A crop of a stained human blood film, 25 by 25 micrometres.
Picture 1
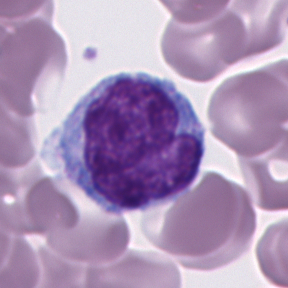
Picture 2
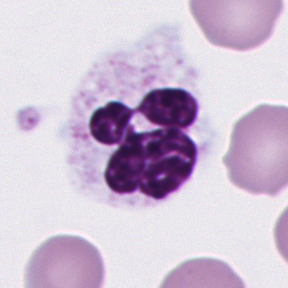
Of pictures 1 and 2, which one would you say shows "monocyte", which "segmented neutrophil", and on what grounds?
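Picture 1 is the monocyte; picture 2 is the segmented neutrophil. Start with the chromatin: in picture 1 it is clumped, with paler strands between darker patches, whereas in picture 2 it is dark purple and densely clumped. In picture 2 the cytoplasm is abundant and very pale, with fine pink-red granules scattered through it. In picture 1 the rim of cytoplasm is broadest on the left of the nucleus, and at the far left edge it turns paler and more washed-out. Now the edges: picture 1 has an uneven, slightly frayed outer edge, while picture 2 has an irregular outline with a faint, ill-defined edge. The nucleus in picture 1 is about 11 micrometres across.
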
